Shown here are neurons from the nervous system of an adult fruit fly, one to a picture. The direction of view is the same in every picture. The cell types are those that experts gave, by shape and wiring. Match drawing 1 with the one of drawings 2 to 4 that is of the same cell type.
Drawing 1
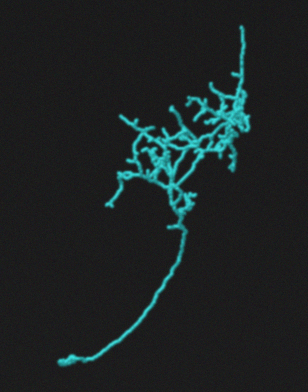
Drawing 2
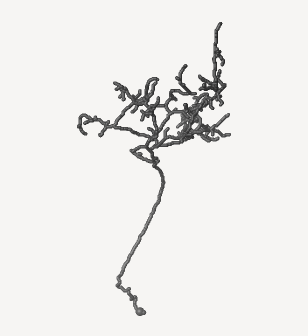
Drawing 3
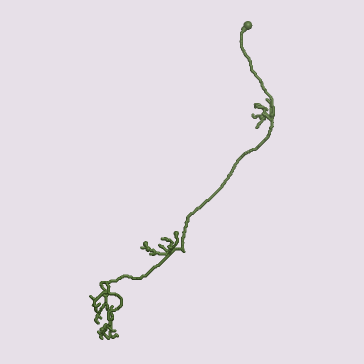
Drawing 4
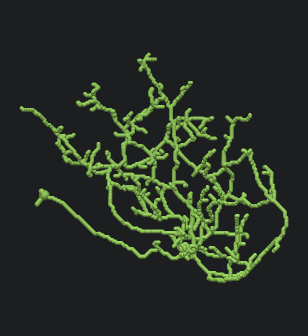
2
